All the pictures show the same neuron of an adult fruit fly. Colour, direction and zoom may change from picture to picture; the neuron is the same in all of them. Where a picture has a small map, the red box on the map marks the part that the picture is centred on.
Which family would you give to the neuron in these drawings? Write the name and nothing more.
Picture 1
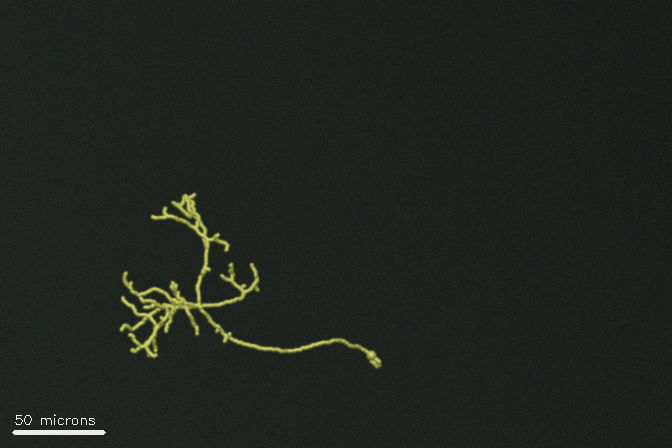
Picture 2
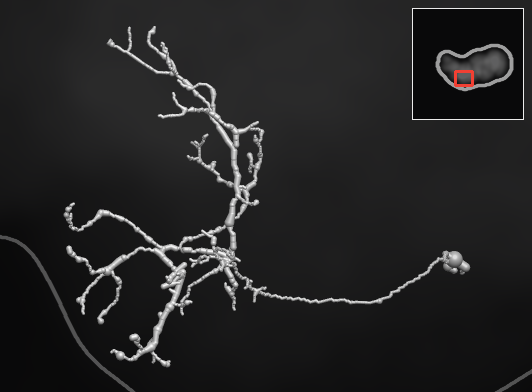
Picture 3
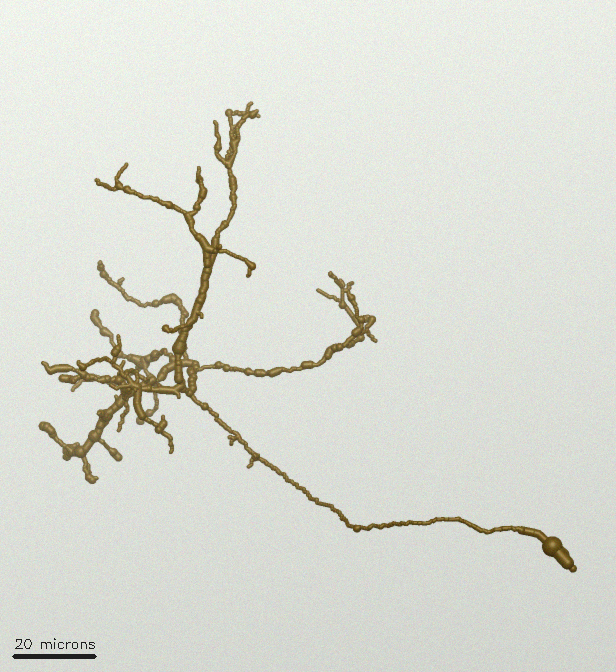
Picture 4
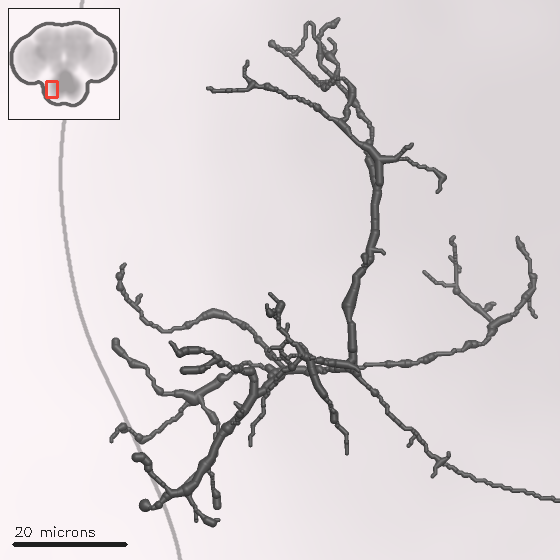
hemilineage 13B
